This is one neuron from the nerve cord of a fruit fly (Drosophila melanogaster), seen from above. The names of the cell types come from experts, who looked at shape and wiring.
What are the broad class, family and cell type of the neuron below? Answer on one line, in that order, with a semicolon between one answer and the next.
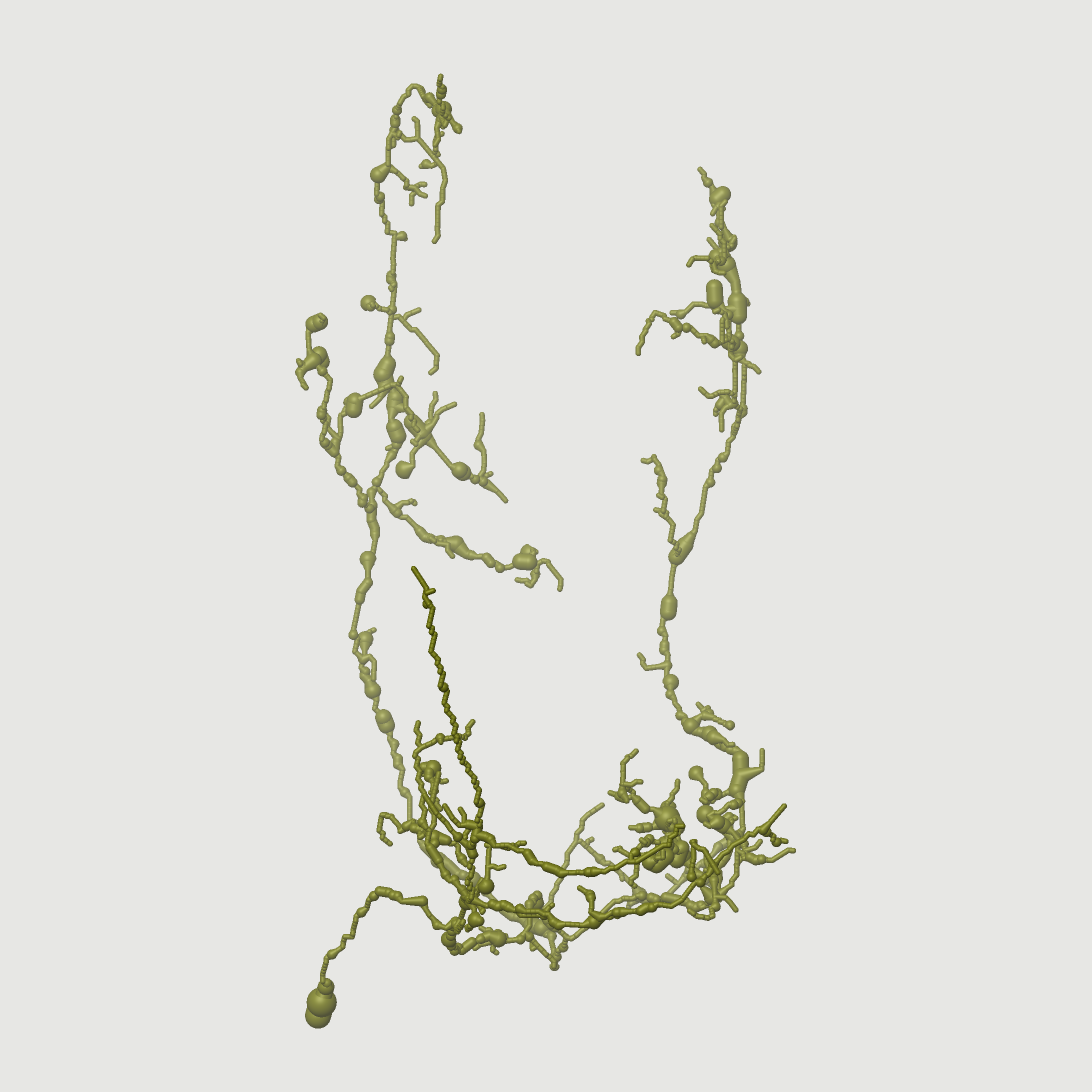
nerve-cord intrinsic neuron; hemilineage 19A; IN19A054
